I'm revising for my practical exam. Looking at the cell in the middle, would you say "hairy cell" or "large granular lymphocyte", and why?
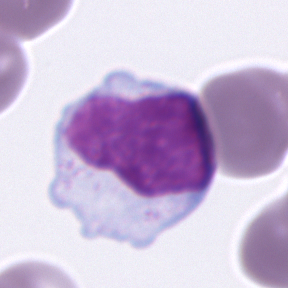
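It's a large granular lymphocyte, not a hairy cell. What decides it is the few fine pink-purple granules scattered through the cytoplasm.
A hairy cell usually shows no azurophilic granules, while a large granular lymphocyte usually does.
Otherwise, the nucleus is a single unlobed mass in the upper half of the cell, reaching its right edge, with deep purple, moderately condensed chromatin and slight clumping.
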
